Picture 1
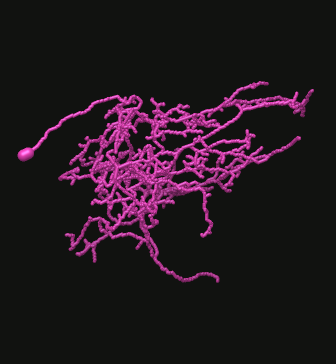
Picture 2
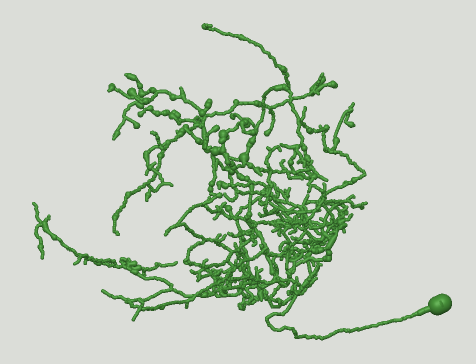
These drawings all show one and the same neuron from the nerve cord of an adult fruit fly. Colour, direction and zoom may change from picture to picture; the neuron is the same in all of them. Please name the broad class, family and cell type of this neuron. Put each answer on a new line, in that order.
nerve-cord intrinsic neuron
hemilineage 13B
IN13B017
